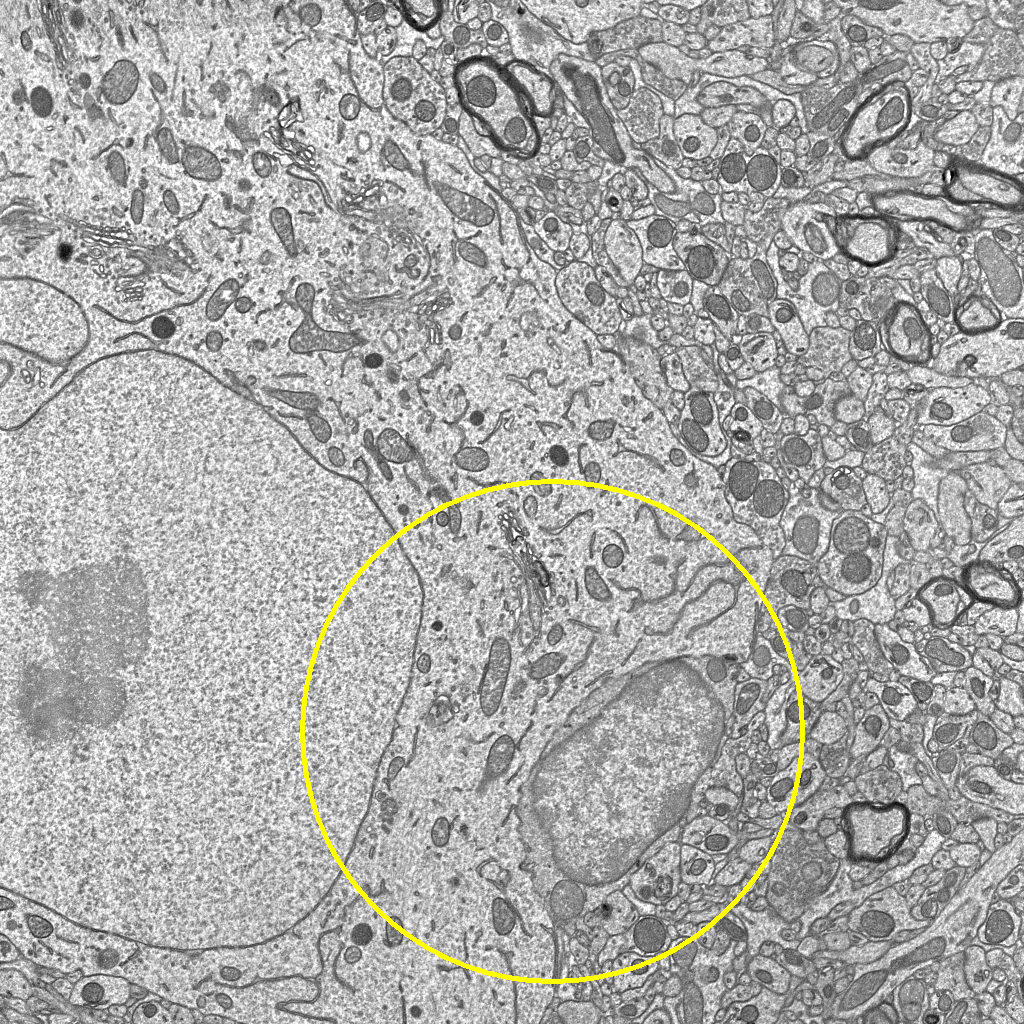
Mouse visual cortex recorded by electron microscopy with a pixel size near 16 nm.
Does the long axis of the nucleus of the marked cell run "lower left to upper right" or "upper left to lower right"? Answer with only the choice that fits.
Lower left to upper right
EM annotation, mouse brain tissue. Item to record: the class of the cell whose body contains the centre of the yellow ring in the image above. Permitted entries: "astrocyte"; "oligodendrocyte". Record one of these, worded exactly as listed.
oligodendrocyte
